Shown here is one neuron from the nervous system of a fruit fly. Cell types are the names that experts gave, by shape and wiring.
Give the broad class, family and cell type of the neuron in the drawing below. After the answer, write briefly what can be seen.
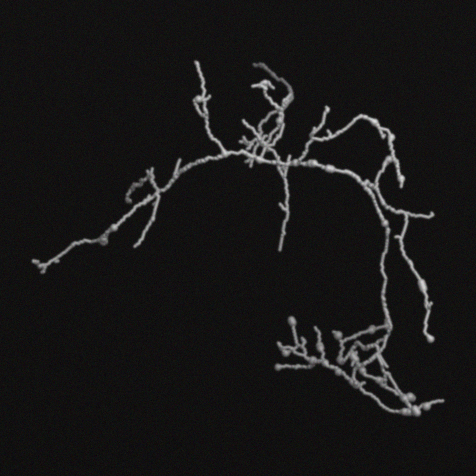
It is a nerve-cord intrinsic neuron. The family is hemilineage 12B. The cell type is IN12B075. No cell body is drawn. Dozens of branch ends can be seen.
